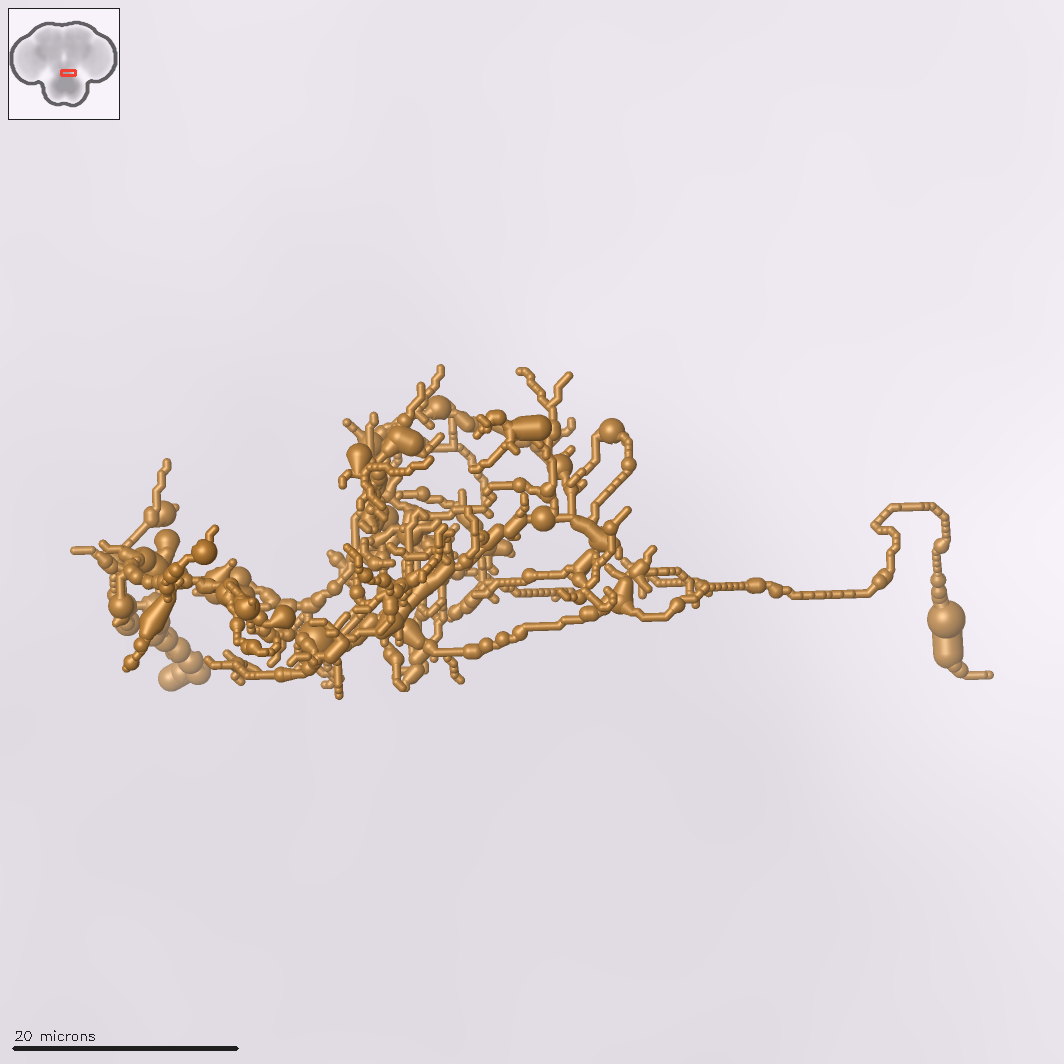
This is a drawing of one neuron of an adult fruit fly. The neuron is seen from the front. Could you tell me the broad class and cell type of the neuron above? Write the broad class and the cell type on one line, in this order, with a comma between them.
nerve-cord intrinsic neuron, INXXX438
